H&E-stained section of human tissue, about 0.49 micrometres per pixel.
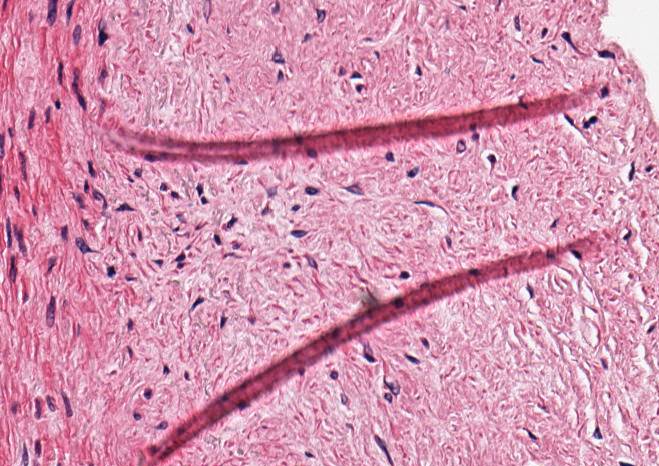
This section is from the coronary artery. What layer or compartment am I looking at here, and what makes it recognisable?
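This is the tunica intima. Look at most of the field: a loose, finely wavy, pale pink fibrillary matrix. You'll see strands whose dark, elongated nuclei lie lengthwise along them in single file.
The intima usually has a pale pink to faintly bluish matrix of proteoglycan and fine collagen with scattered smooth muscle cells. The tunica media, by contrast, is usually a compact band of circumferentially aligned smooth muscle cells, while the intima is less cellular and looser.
Along the left edge runs a denser, deeper pink band whose elongated nuclei lie vertically.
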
